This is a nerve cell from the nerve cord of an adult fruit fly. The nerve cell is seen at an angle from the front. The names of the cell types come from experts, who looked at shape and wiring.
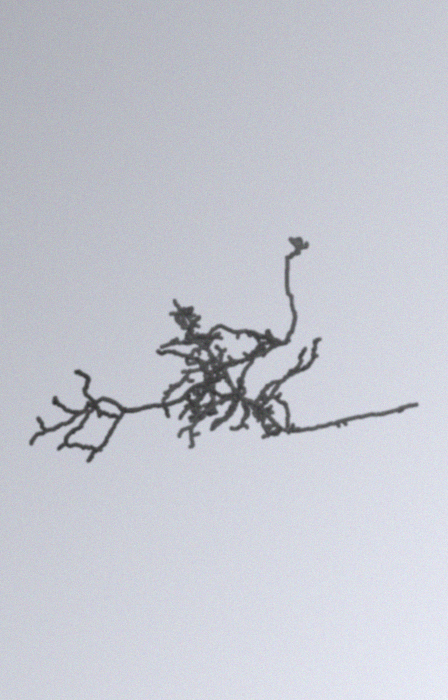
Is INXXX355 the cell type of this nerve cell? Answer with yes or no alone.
yes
